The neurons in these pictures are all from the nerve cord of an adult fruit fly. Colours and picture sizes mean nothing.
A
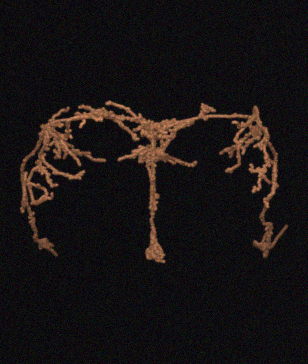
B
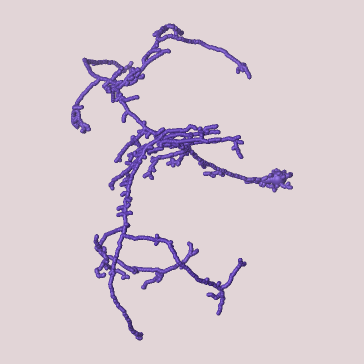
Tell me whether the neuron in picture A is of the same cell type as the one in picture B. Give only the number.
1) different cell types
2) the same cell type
2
